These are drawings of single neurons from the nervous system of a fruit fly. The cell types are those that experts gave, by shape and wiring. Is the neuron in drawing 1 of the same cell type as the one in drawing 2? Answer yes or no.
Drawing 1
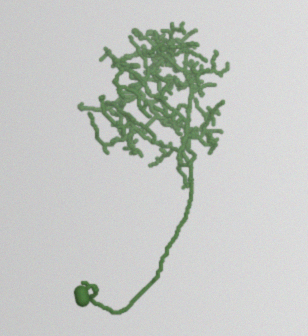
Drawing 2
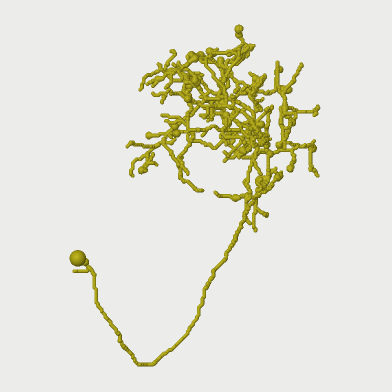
no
